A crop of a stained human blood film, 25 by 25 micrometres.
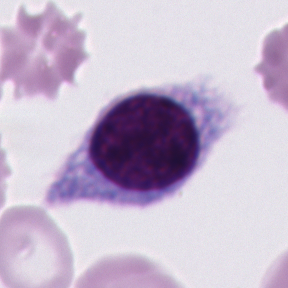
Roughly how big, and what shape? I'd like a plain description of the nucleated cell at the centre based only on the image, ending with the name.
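Measuring about 17 by 10 micrometres, this cell has a round nucleus about 9 micrometres across with a smooth, unindented outline. Its chromatin is dark purple and coarsely clumped. The cytoplasm has a finely mottled, wispy texture rather than distinct coarse granules, and toward the upper right its margin is frayed and ragged. This is a hairy cell.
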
